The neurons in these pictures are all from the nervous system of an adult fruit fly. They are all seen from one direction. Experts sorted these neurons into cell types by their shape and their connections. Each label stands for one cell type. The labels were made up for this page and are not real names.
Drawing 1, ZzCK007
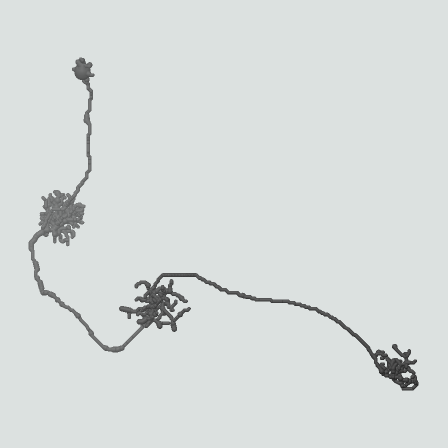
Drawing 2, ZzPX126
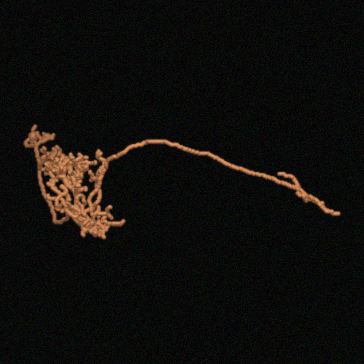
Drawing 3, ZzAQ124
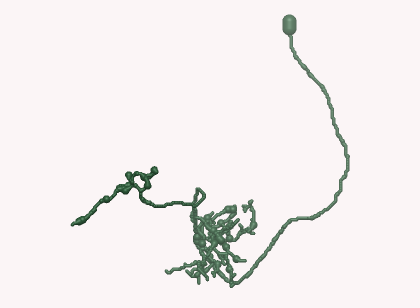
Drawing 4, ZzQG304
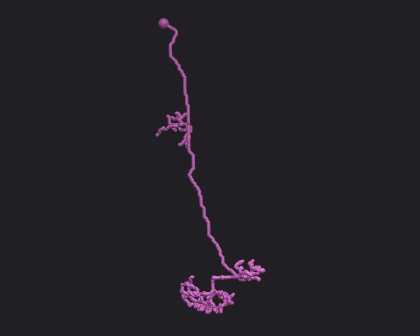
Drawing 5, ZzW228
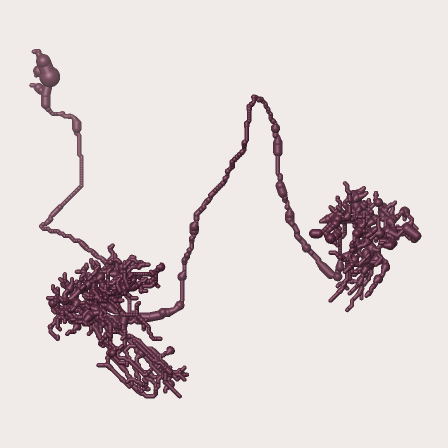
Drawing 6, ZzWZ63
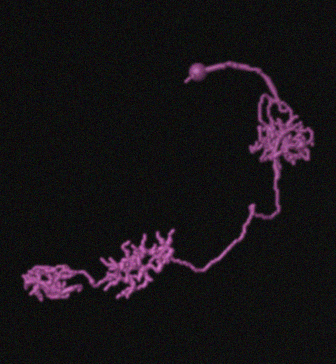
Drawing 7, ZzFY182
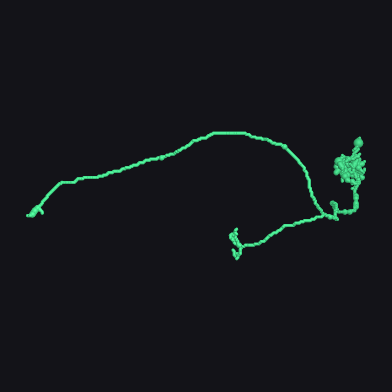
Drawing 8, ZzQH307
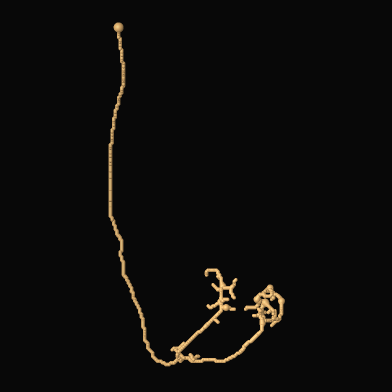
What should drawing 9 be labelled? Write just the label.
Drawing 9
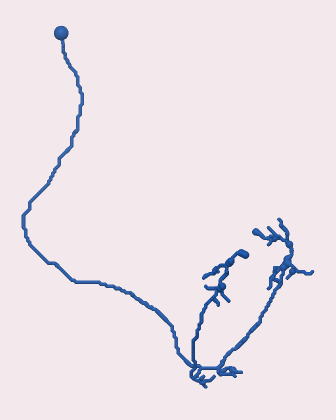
ZzQH307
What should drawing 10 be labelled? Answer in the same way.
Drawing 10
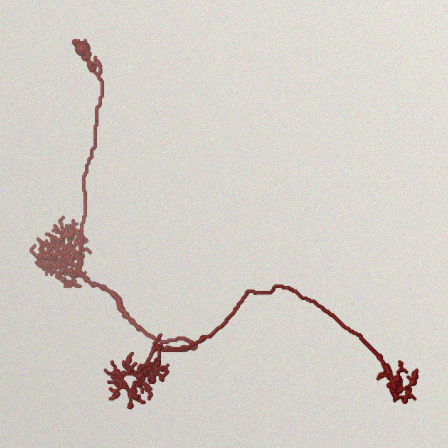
ZzCK007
